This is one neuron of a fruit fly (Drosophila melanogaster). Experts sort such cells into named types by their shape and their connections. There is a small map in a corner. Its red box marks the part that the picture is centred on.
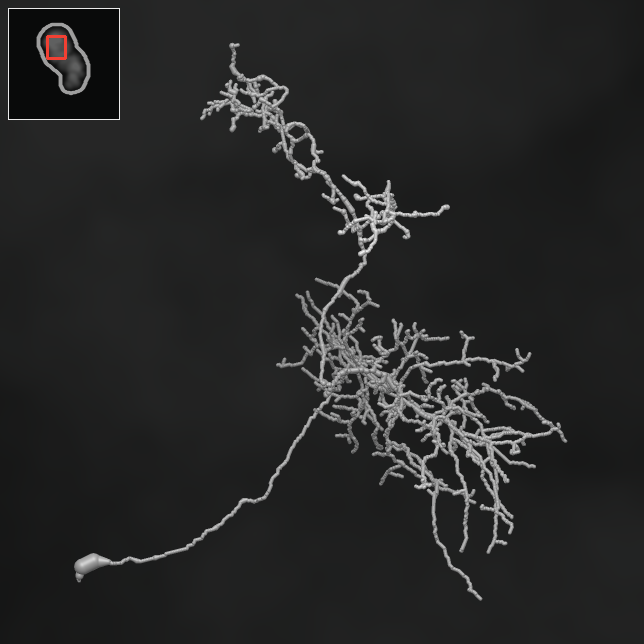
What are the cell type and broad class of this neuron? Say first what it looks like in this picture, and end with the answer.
The cell body is at the lower left of the picture. As drawn here it is about as wide as it is tall. It is of cell type VES057. It is a central-brain intrinsic neuron.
